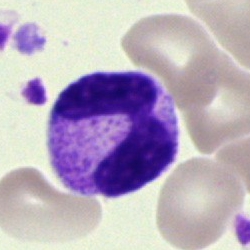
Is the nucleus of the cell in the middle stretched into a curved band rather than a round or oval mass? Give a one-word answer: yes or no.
Yes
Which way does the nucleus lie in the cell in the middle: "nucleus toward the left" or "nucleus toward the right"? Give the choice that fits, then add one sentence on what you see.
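Nucleus toward the right. The pale lilac cytoplasm lies mostly in the lower left part of the cell.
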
